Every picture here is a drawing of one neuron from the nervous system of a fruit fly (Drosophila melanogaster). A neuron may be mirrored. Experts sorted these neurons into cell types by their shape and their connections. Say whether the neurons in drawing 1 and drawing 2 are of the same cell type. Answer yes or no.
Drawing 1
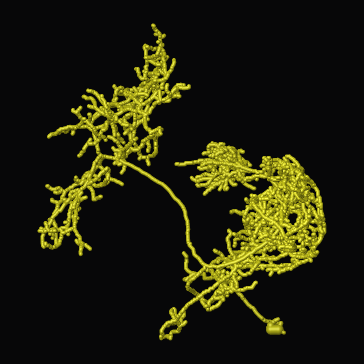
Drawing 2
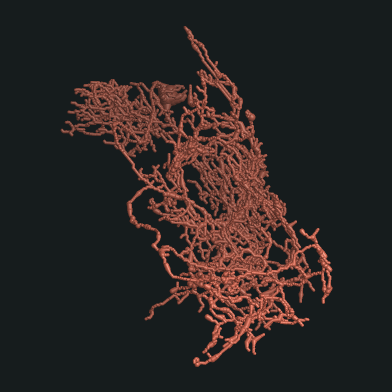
no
